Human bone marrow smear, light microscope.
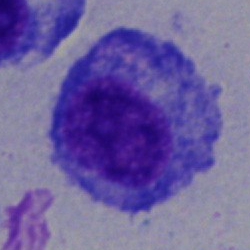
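Promyelocyte, stained bone marrow smear. Nucleus off-centre, toward lower left. Cytoplasm deep blue, widest above and right of nucleus. Few faint pinkish dots in cytoplasm above nucleus.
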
